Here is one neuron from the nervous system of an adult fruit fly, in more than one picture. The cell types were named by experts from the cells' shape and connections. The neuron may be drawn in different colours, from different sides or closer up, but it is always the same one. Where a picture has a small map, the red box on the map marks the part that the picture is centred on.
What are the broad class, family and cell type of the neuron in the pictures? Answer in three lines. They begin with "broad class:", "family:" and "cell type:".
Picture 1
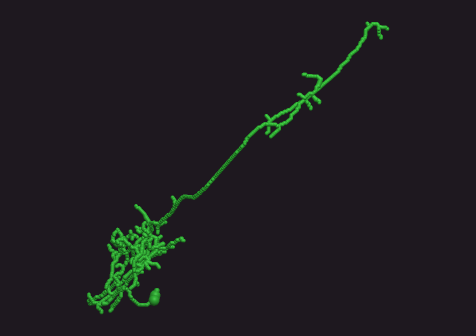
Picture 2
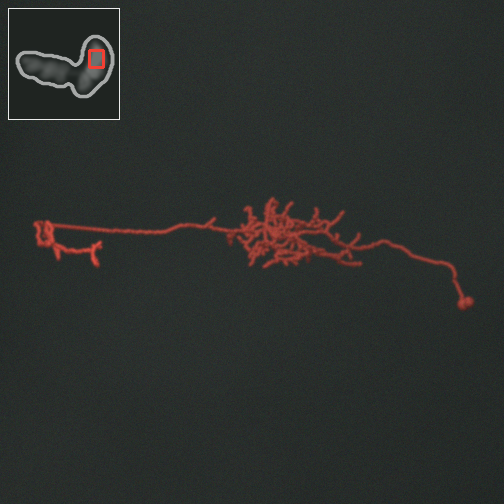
broad class: optic-lobe intrinsic neuron
family: Tm
cell type: Tm37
